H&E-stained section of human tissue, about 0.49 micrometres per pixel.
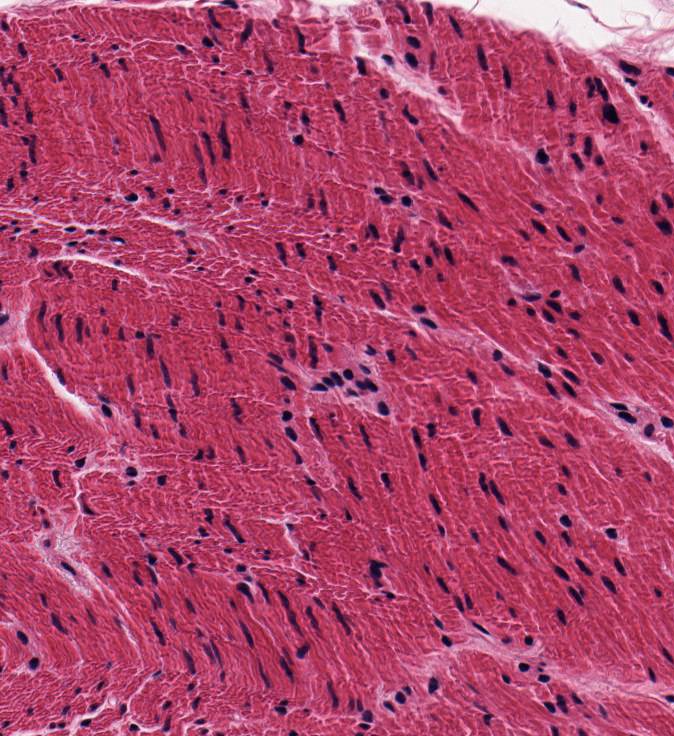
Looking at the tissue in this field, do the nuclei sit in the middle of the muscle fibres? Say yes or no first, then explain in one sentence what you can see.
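Yes. The nuclei are dark, oval to elongated and lie singly within the fibres rather than in rows at their edges.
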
